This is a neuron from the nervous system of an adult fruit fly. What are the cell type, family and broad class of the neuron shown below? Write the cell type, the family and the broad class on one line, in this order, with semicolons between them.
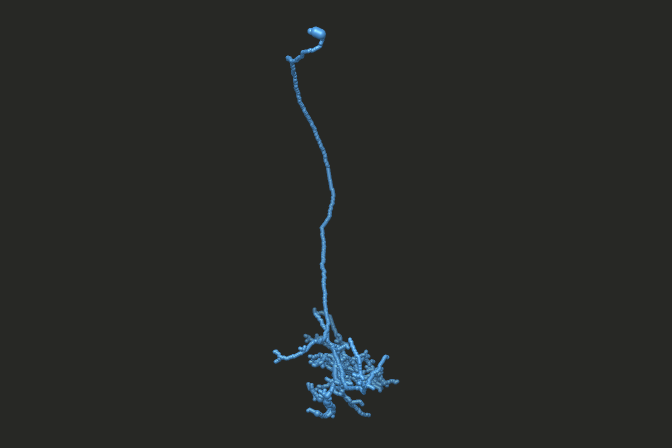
IN06B069; hemilineage 06B; nerve-cord intrinsic neuron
